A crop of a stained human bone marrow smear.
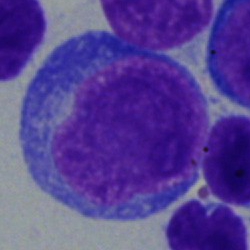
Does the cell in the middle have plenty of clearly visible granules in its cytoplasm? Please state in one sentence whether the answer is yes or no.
No, within the cytoplasm of the cell there is no visible granule.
